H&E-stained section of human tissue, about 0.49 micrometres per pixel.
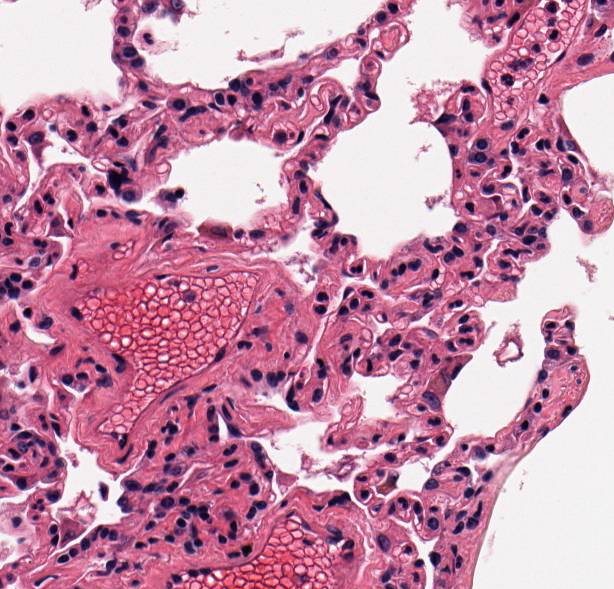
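Lung: thin, branching walls outline many large, empty, rounded spaces, mostly toward the upper and right parts of the field. Those walls carry plenty of small, dark-staining, round to oval nuclei. The spaces themselves are largely clear, with just a few faint pink wisps. You won't find any glands here.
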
